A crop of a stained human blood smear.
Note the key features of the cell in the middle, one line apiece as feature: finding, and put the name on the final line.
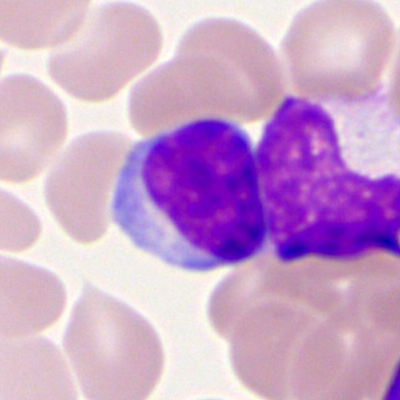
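Shape: smooth, rounded outline, as far as I can tell
Nucleus position: toward the right, I notice
Cytoplasm: pale blue, mostly on the left
Chromatin: dark purple and coarsely clumped, it looks
So the cell: lymphocyte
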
